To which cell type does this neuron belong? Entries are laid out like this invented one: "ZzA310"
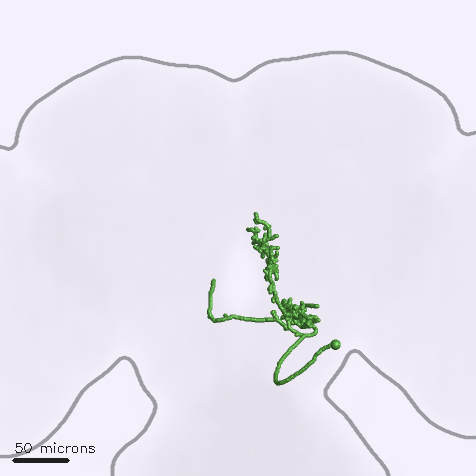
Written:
"AMMC025"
